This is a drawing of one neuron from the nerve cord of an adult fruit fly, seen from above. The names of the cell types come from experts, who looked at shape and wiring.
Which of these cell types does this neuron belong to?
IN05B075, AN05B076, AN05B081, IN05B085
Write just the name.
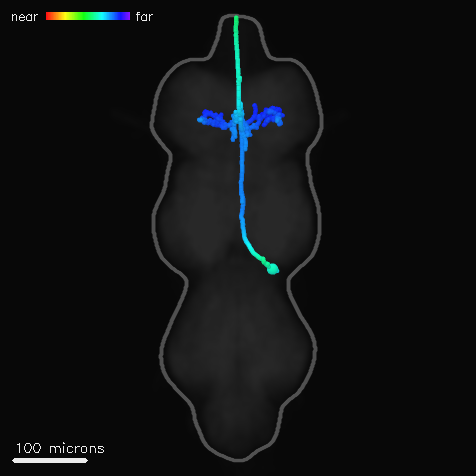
AN05B076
